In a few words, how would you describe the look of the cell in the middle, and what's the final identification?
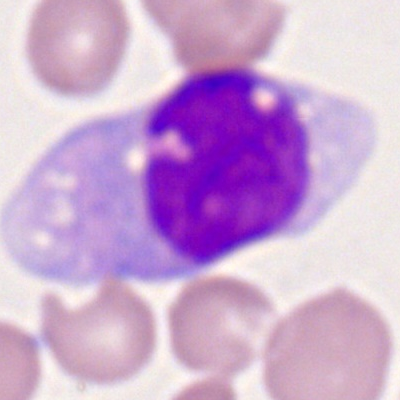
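Cell elongated from left to right. Chromatin dense, staining dark purple. Cytoplasm mostly left of the nucleus, with a few small clear spots in its left part. Identity: monocyte.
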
